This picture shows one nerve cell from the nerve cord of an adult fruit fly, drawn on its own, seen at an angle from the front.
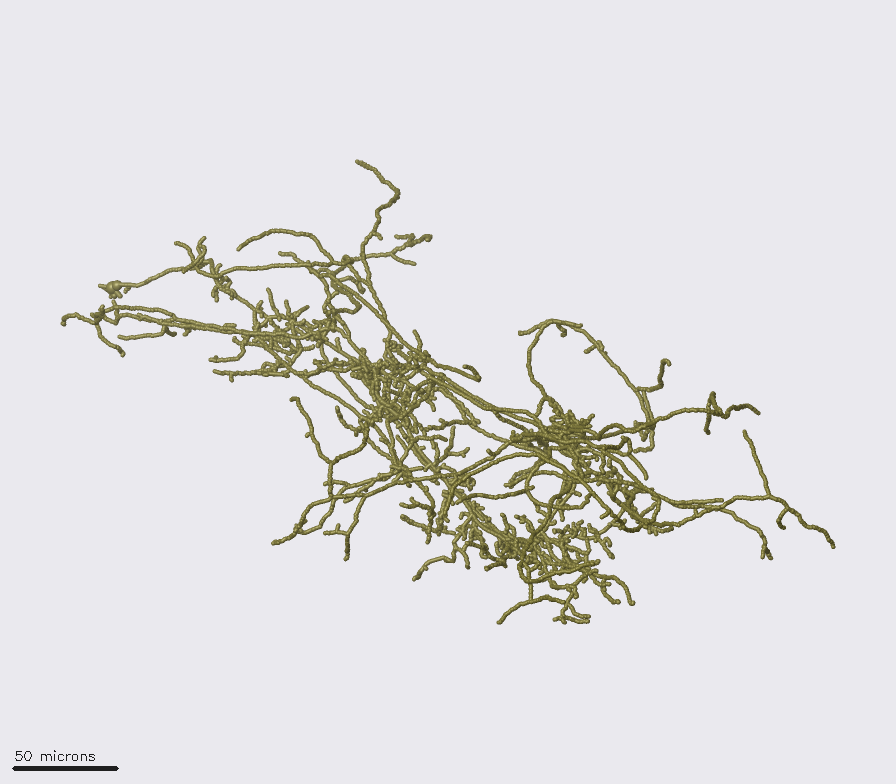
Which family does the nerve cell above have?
hemilineage 05B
